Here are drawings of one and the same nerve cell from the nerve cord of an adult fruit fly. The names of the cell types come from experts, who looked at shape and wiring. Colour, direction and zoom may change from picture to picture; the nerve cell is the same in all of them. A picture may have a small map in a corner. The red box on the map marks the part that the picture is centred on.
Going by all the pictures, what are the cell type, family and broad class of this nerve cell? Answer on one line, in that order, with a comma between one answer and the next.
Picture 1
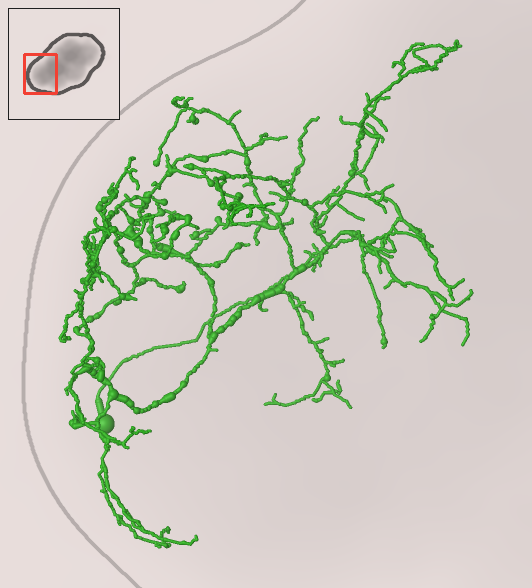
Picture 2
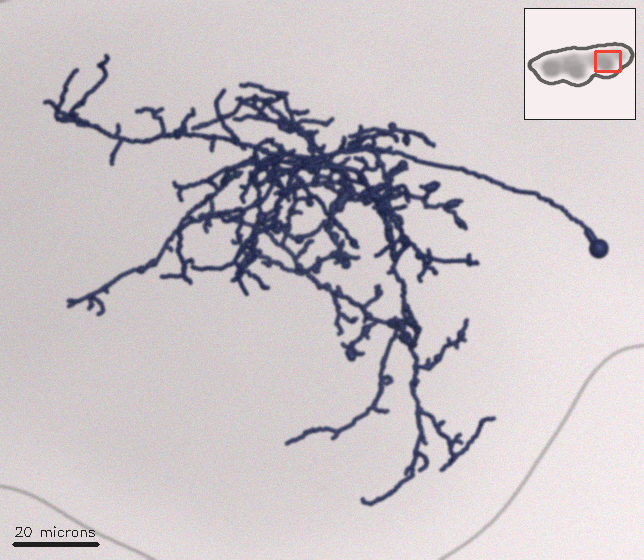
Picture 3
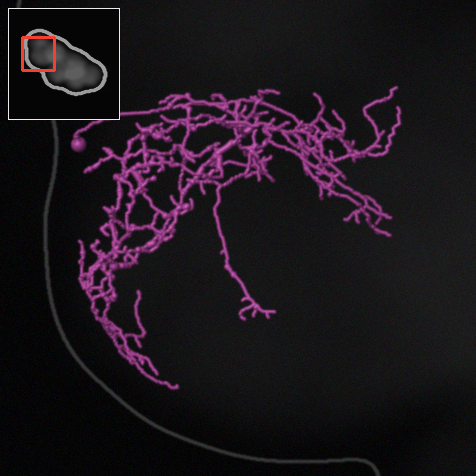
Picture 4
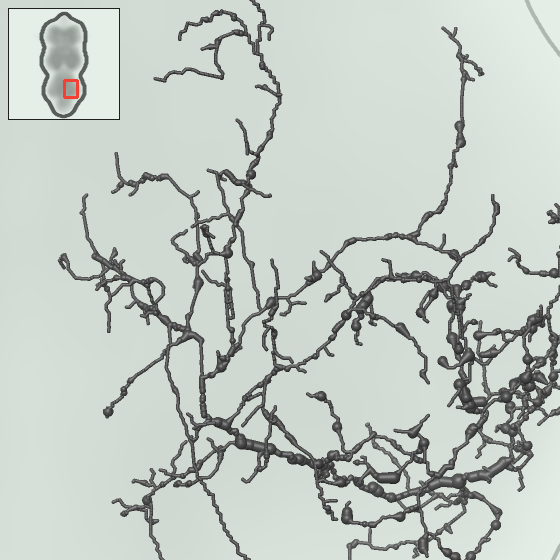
IN03A036, hemilineage 03A, nerve-cord intrinsic neuron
